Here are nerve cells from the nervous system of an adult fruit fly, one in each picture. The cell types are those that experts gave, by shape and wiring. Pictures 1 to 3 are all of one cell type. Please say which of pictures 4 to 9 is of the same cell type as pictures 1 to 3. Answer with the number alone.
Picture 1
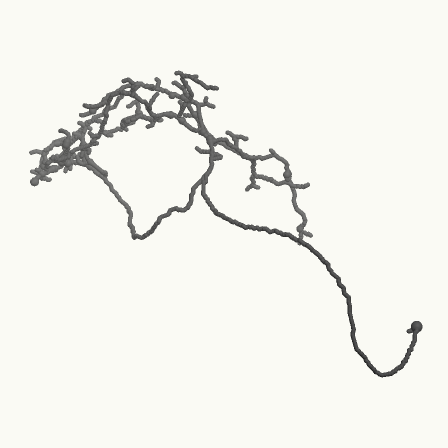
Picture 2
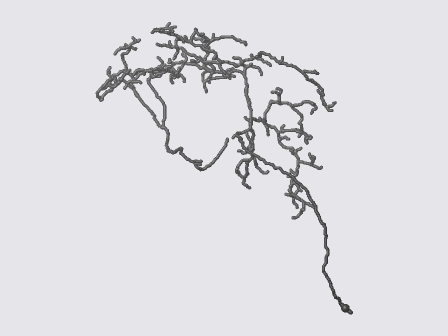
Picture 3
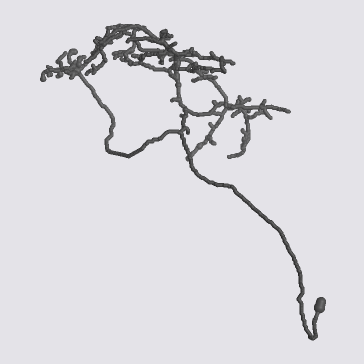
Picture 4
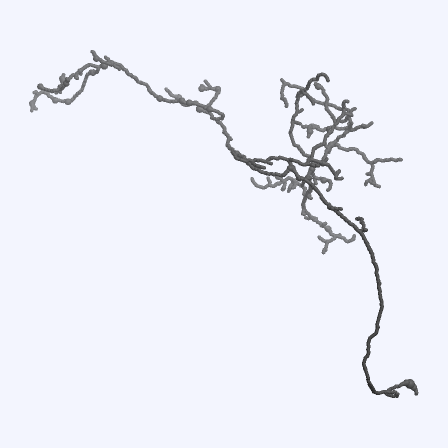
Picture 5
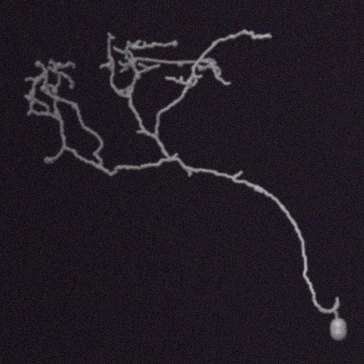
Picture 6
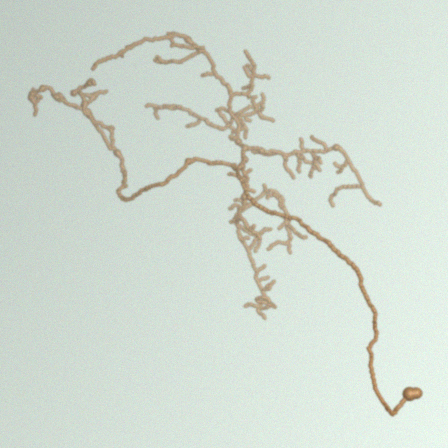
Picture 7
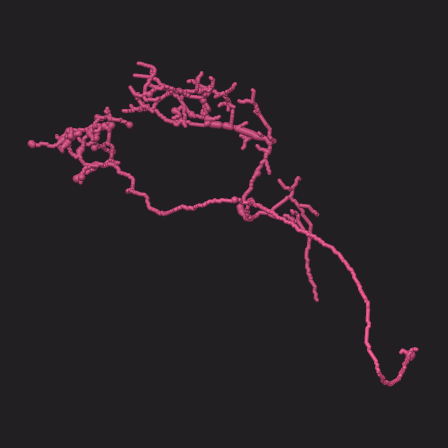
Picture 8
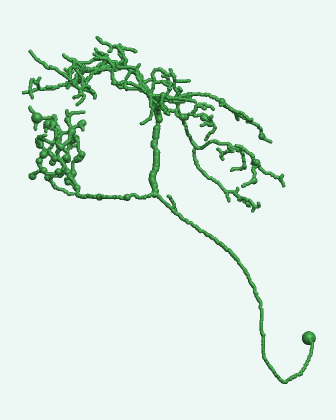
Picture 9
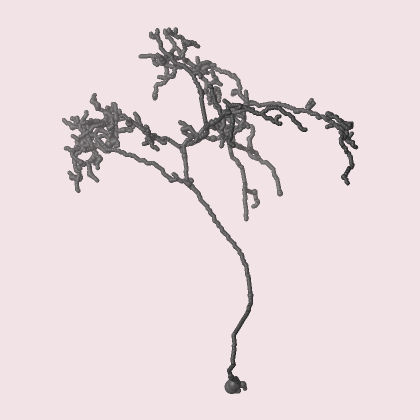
6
